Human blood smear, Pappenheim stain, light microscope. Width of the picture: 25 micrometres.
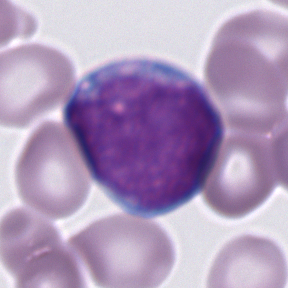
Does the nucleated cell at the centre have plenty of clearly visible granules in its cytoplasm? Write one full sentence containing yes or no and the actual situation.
No, its cytoplasm is free of any visible granules.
